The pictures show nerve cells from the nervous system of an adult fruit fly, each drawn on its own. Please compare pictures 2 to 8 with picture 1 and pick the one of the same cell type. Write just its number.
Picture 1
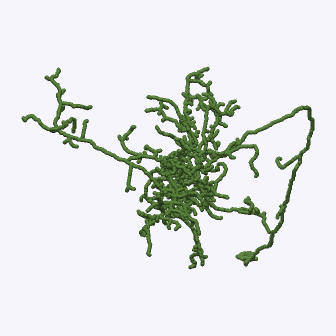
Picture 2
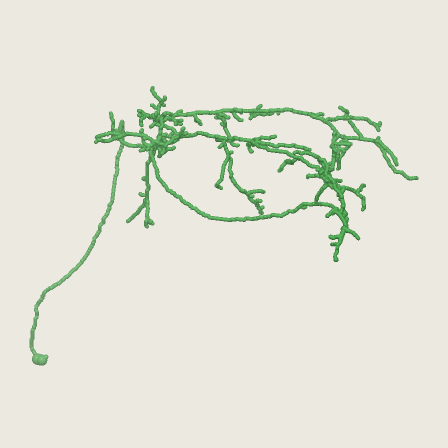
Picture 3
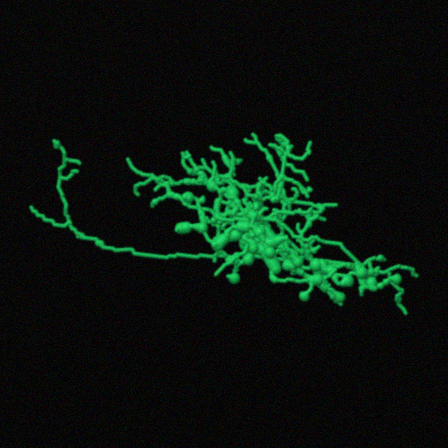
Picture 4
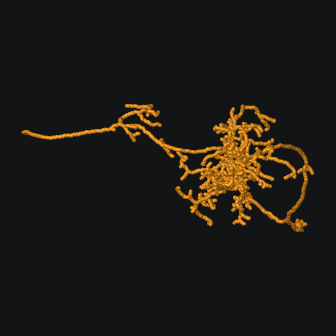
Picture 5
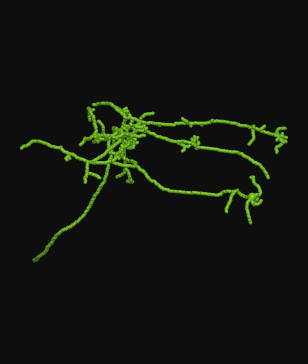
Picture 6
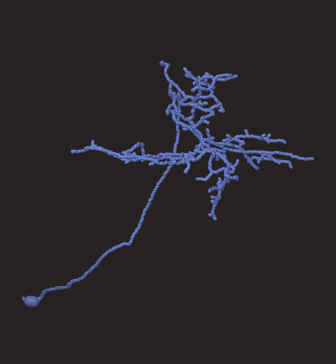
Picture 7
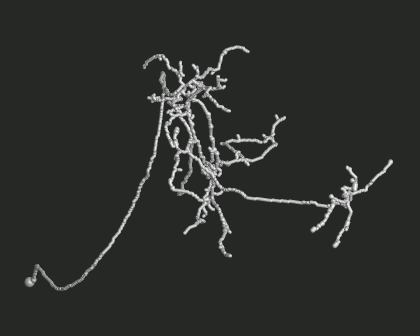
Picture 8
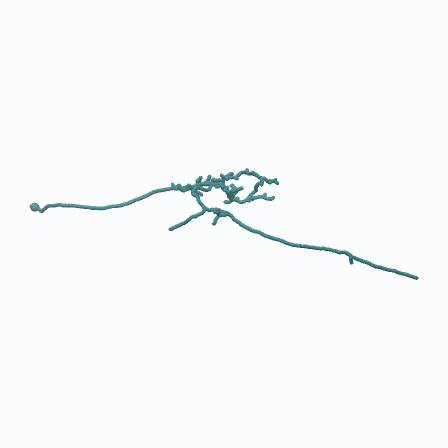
4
